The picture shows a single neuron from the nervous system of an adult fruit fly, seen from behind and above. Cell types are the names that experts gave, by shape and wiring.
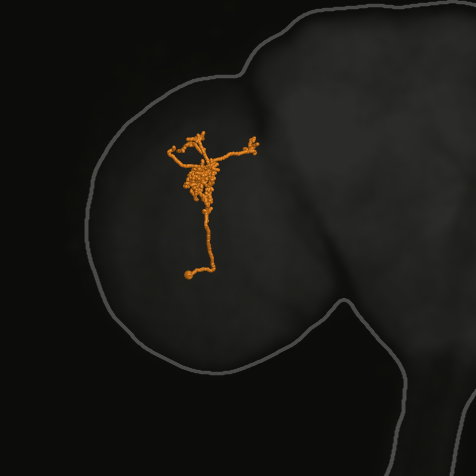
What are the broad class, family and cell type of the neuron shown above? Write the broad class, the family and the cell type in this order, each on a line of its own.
optic-lobe intrinsic neuron
Y
Y11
